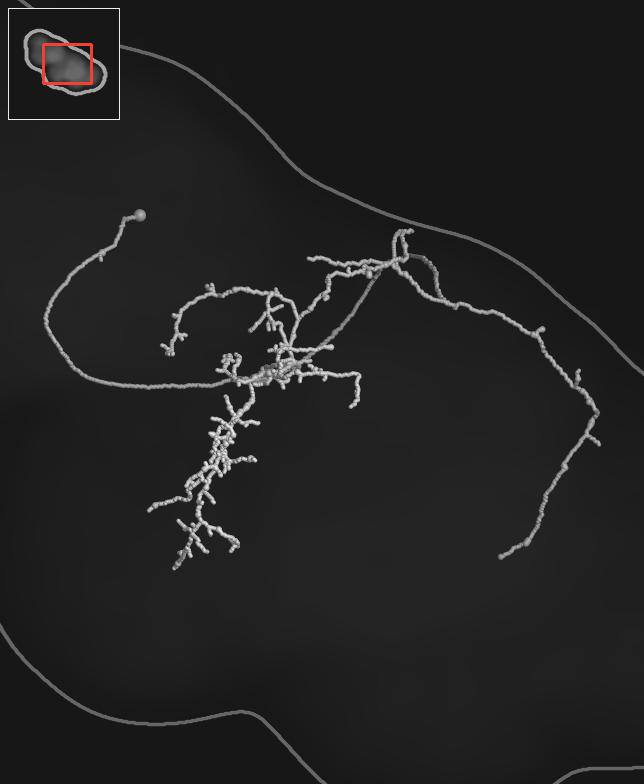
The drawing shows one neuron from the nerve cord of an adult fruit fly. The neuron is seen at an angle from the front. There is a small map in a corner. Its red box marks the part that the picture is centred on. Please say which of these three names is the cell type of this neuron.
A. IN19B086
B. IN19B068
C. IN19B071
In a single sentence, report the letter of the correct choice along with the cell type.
The neuron is typed as IN19B086, which is listed in option A.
